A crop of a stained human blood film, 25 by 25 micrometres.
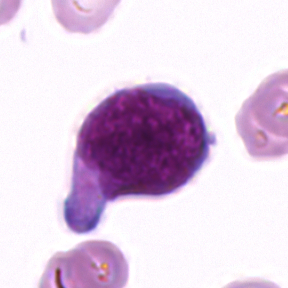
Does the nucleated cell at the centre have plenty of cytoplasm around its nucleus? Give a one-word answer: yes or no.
No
